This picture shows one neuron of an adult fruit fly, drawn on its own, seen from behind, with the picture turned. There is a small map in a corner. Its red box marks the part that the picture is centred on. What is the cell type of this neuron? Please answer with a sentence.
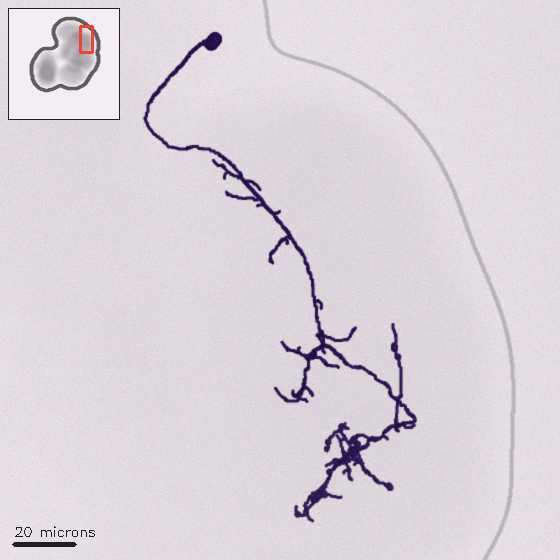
The cell type is CB4194.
